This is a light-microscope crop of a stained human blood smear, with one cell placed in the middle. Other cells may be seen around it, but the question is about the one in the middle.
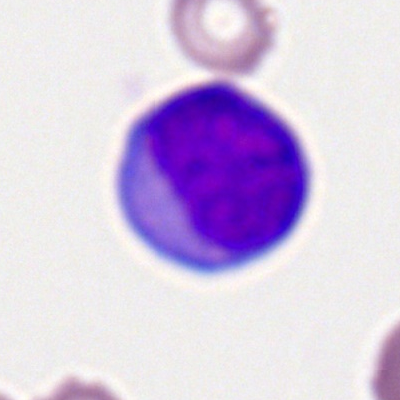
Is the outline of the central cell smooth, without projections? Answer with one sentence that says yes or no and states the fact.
Yes, the edge of this cell is smooth and even.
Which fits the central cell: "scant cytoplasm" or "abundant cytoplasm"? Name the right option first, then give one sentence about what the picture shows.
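Scant cytoplasm. The nucleus fills most of the cell and sits toward the upper right.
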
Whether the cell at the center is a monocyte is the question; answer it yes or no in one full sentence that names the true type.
No, the cell centered in the crop is a myeloblast, not a monocyte.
